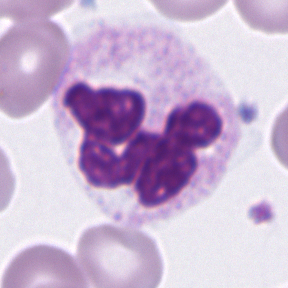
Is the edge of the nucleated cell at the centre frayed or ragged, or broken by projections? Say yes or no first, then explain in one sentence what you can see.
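No. The cell outline is roughly round with a smooth edge.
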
